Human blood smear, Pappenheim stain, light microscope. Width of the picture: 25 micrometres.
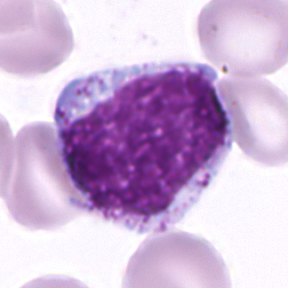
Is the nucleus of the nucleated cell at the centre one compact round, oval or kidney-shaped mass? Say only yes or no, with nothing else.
Yes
